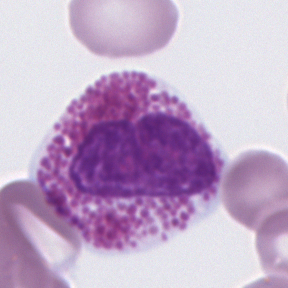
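Eosinophil, centre of the field. That notch on the top edge of the nucleus is where its two lobes meet, and the chromatin is dense and dark purple. Coarse round reddish-purple granules pack the cytoplasm.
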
